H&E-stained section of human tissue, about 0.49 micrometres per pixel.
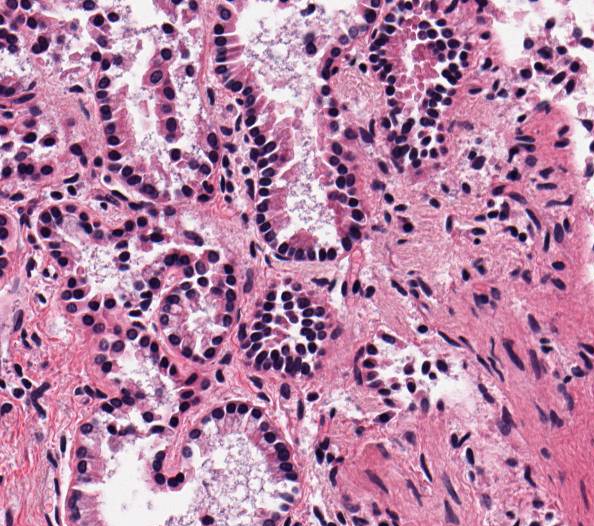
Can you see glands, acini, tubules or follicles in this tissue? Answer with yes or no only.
Yes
